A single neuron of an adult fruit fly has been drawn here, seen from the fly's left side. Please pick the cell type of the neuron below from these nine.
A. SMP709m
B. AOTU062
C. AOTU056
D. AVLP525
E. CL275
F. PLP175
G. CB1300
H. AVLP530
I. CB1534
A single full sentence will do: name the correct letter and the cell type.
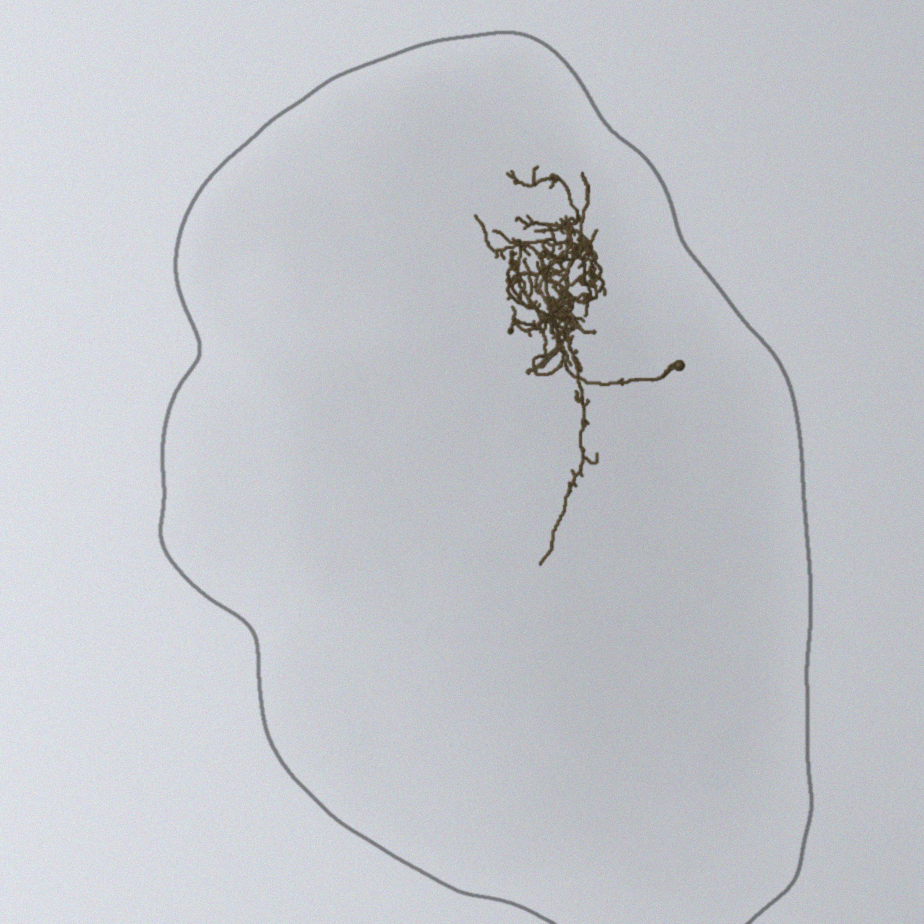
Cell type CB1300, found in option G, is the type of the neuron.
